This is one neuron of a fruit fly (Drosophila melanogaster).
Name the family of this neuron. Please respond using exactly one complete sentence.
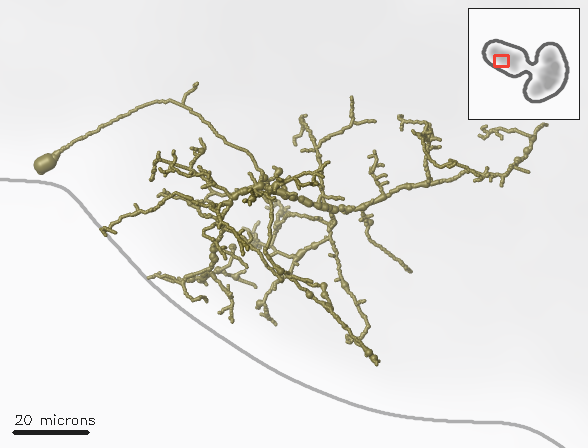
By family, this neuron is grouped as hemilineage 20A.22A.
